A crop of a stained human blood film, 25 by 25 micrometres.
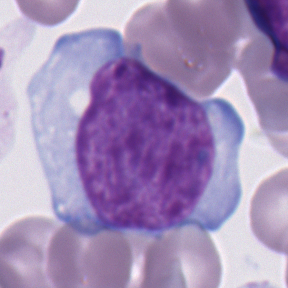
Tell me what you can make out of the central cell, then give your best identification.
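Irregular, angular outline, with straight and indented stretches instead of a smooth curve. Nucleus a single rounded-oval mass, no lobes or deep folds. Cytoplasm pale blue, deepening toward the cell margin, its widest band to the left of the nucleus. Myeloblast.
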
